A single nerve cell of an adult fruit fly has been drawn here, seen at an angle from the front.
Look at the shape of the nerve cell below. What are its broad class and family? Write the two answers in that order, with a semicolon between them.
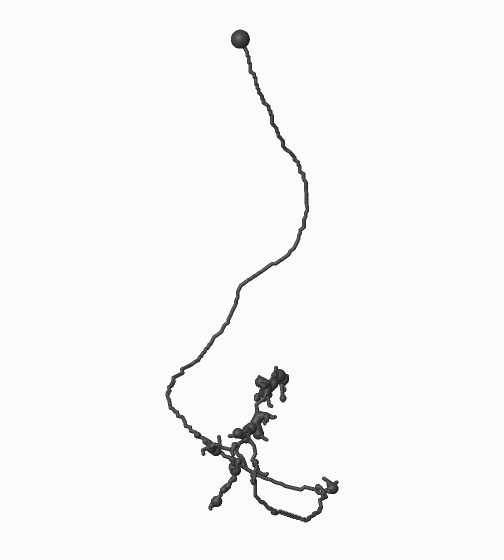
central-brain intrinsic neuron; class CX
